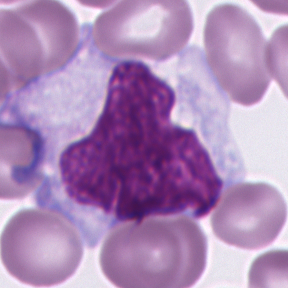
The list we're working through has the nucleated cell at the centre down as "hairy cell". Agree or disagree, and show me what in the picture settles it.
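The nucleus is what I look at first: broad and folded, roughly triangular in outline, with a small notch on its lower edge.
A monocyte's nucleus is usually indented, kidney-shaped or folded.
So this is a monocyte, and the name hairy cell does not fit. The cytoplasm is abundant relative to the nucleus, which would suit either name.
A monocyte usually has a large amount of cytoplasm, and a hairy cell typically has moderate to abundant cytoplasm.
That cytoplasm is pale greyish blue and contains no coarse granules. Red cells press against the cell along its lower edge.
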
